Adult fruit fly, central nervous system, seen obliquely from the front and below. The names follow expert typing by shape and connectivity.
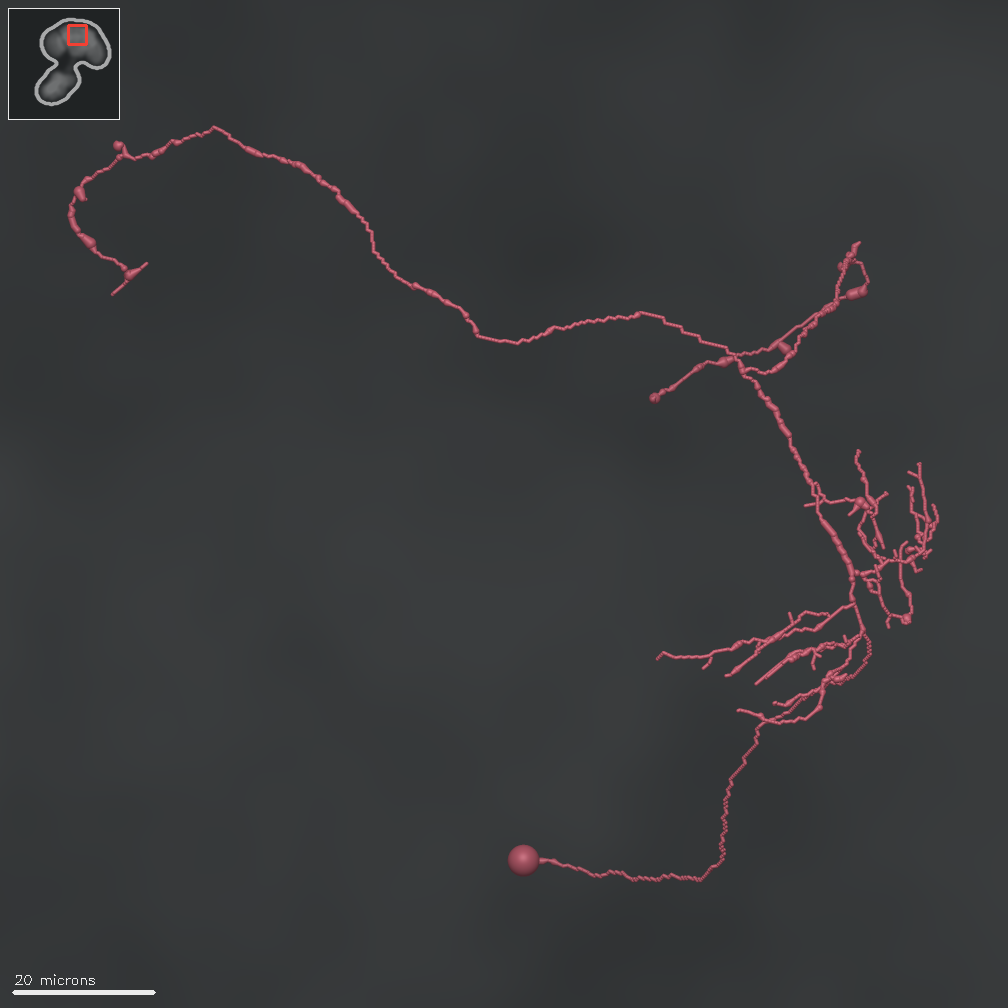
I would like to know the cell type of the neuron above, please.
FS1B_b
